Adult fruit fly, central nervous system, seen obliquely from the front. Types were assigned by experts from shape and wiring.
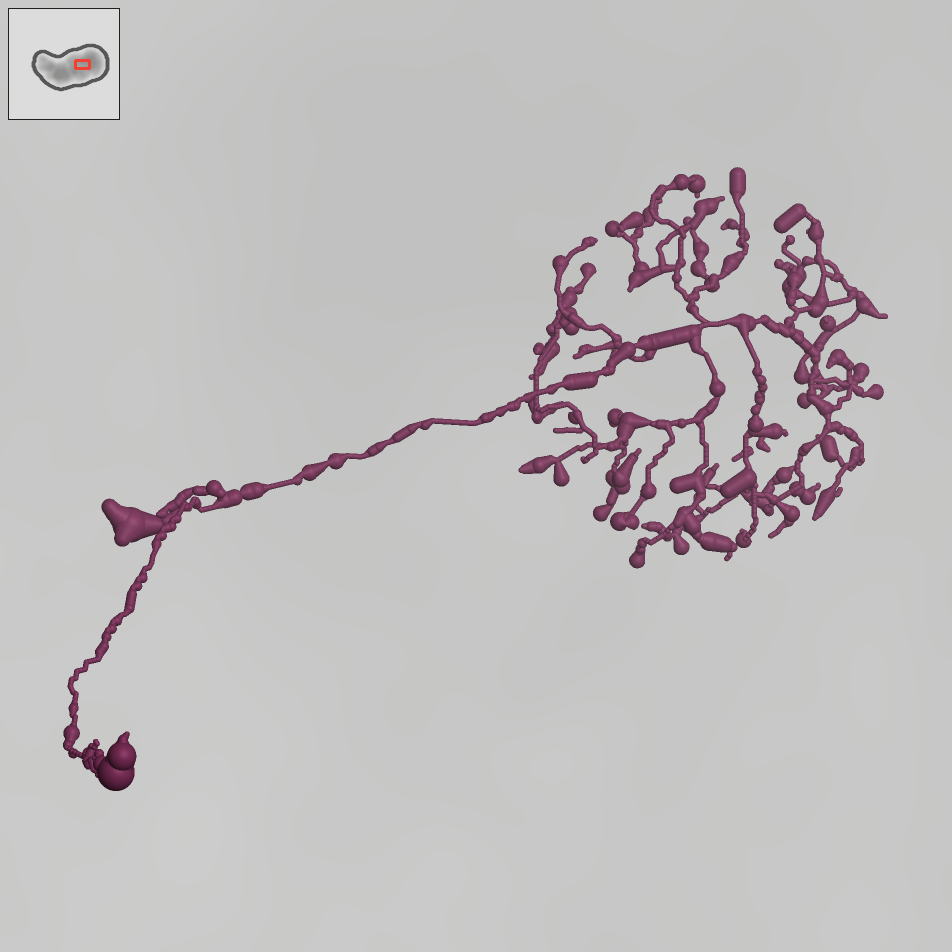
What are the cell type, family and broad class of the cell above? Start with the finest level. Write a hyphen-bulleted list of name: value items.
- cell type: ER3d_e
- family: hemilineage EBa1
- broad class: central-brain intrinsic neuron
